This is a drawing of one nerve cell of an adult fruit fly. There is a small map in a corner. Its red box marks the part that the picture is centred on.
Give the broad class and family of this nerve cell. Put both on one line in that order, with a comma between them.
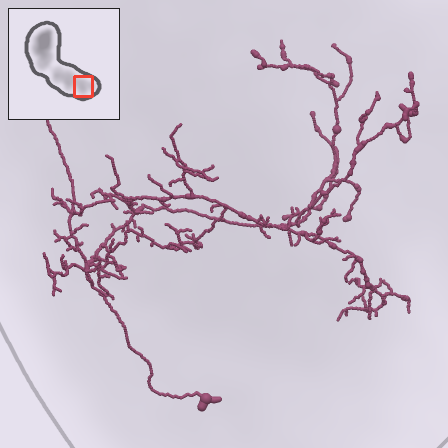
nerve-cord intrinsic neuron, hemilineage 14A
